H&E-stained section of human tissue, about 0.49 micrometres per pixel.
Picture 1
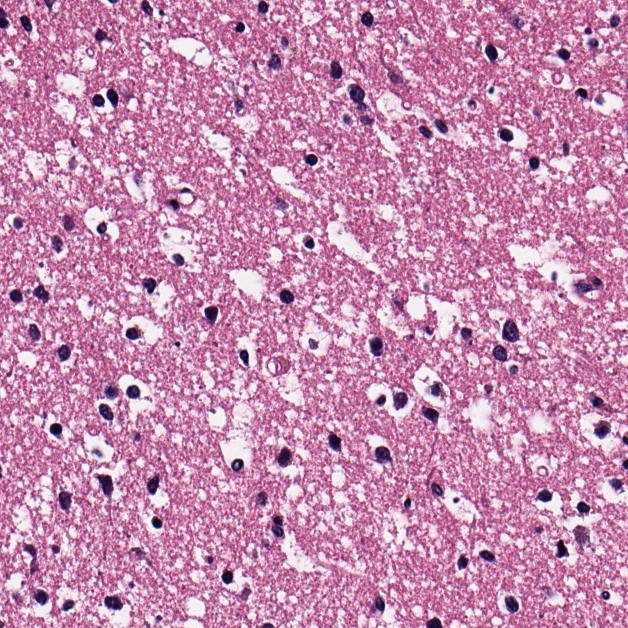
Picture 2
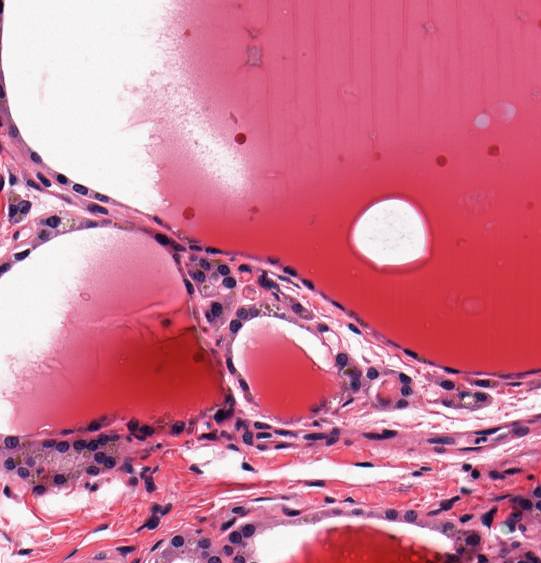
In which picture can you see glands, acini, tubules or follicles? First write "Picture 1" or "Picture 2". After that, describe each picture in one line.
Picture 2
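Picture 1: No epithelium, glands or tubules are present anywhere in the field.
Picture 2: Large rounded follicles filled with homogeneous pink colloid take up most of the upper half of the field.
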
